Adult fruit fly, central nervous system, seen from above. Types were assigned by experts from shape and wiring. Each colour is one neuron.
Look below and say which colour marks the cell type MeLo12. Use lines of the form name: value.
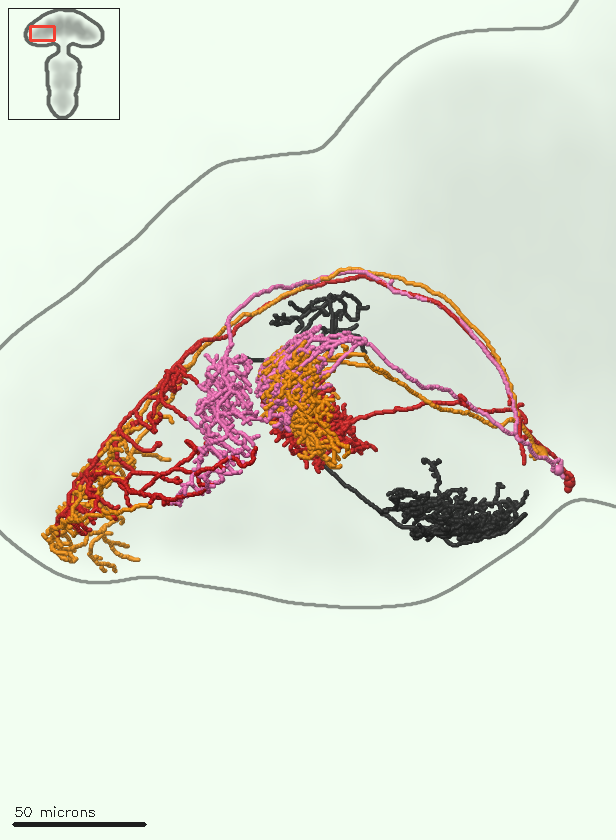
colour: black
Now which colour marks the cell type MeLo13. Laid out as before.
colour: pink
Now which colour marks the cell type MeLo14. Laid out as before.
colour: red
